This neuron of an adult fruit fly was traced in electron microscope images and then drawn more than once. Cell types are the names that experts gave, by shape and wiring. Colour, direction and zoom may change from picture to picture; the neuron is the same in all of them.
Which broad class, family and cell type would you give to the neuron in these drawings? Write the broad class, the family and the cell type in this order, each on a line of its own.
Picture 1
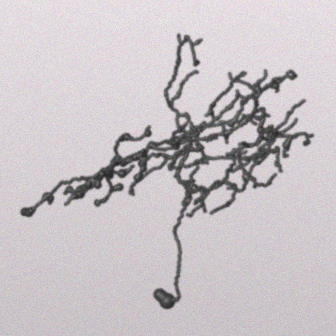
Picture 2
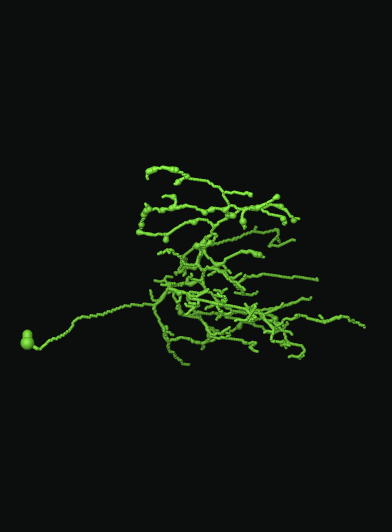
central-brain intrinsic neuron
hemilineage TRdl_b
GNG360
